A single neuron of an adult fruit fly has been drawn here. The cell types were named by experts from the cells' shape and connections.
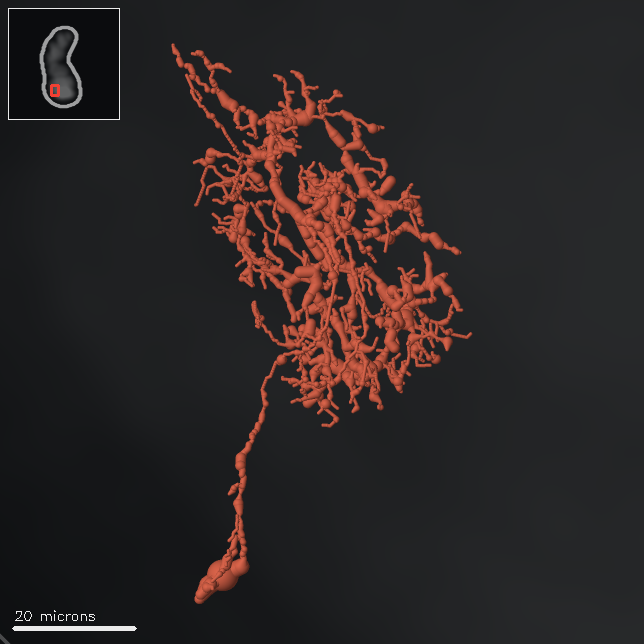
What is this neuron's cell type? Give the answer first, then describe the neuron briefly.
The cell type is PRW047. It is a central-brain intrinsic neuron. From top to bottom in the picture it spans about 90 microns. As drawn here it is taller than it is wide.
